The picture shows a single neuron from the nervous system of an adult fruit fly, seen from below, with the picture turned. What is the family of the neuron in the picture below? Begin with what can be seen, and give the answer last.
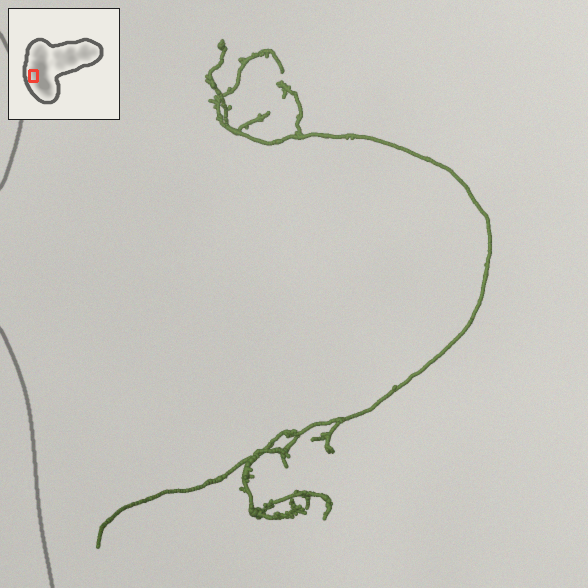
The drawing shows no cell body. In this view it is taller than it is wide. It is a sensory neuron entering the brain. Its family is called class olfactory.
